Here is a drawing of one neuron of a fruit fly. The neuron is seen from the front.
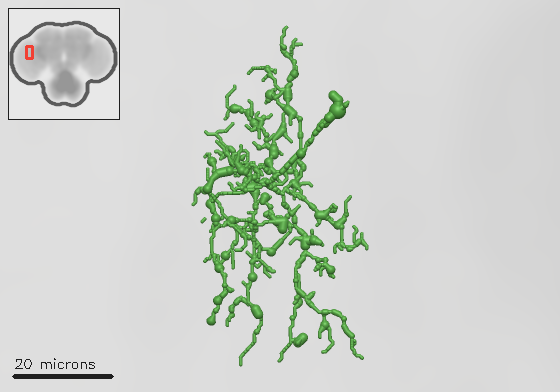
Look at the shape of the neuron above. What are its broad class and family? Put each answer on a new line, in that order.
optic-lobe intrinsic neuron
Lawf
